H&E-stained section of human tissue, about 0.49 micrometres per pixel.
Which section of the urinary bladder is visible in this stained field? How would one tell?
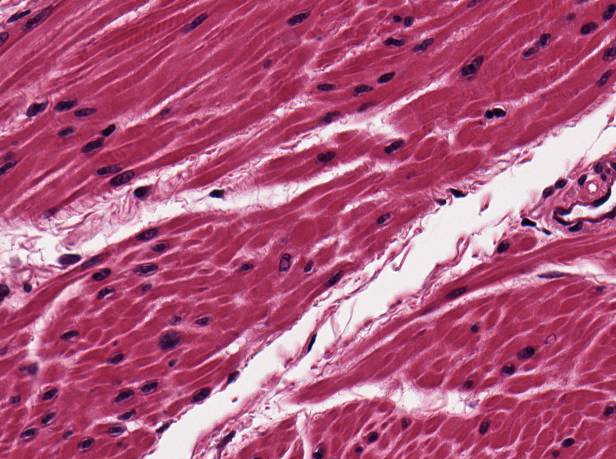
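The tissue here is smooth muscle. Notice how strongly eosinophilic the cytoplasm is. The clefts between bundles carry only delicate, wispy connective tissue with few nuclei, and you won't find any adipocytes.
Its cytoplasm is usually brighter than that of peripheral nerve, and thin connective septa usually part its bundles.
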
